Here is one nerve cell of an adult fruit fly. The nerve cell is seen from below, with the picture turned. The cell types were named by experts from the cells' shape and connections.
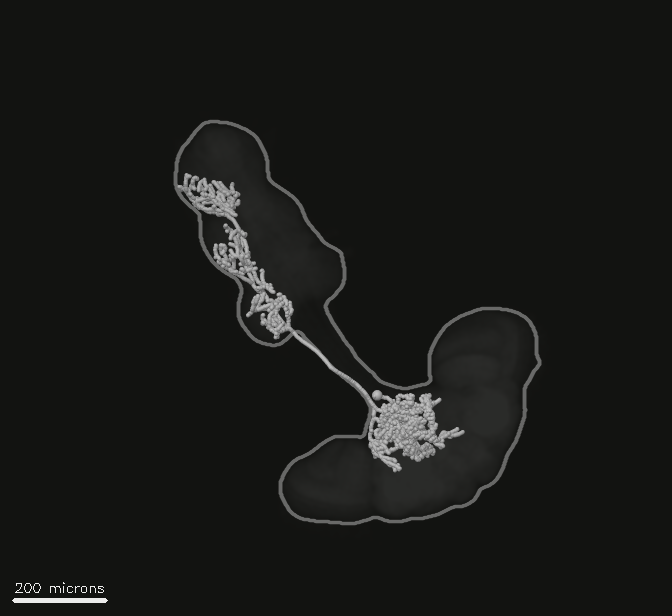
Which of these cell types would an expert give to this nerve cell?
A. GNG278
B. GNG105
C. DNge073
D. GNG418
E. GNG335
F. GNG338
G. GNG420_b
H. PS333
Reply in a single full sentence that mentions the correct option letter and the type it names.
Regarding cell type, the nerve cell matches DNge073, option C.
